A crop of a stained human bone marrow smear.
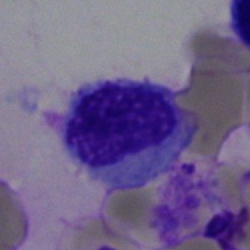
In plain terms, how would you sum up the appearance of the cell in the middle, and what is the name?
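Chromatin coarse, clumped into dark purple blocks with paler gaps between. Cytoplasmic rim widest below and right of the nucleus. No cytoplasmic granules seen. Small pinkish tag projecting from left cell edge. Cell type: lymphocyte.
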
